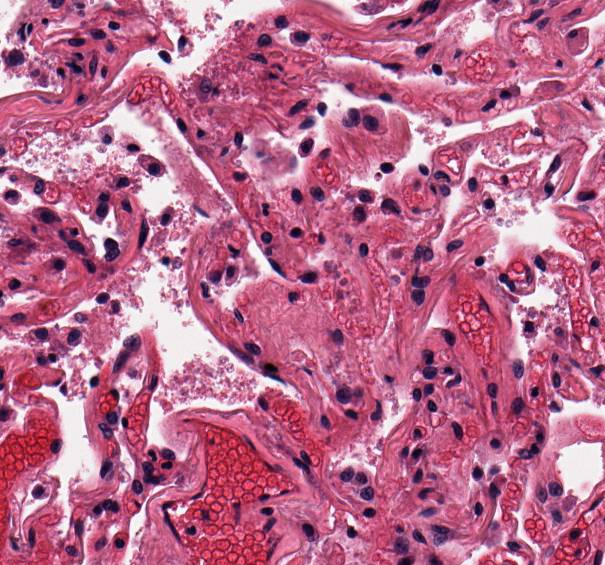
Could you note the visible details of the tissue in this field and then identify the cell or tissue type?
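You've got a meshwork of branching pink walls of fibrillary eosinophilic matrix around irregular pale spaces. Small vessels in the walls are distended and tightly packed with red blood cells, and dark-staining oval to elongated nuclei are scattered along them. This is lung.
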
